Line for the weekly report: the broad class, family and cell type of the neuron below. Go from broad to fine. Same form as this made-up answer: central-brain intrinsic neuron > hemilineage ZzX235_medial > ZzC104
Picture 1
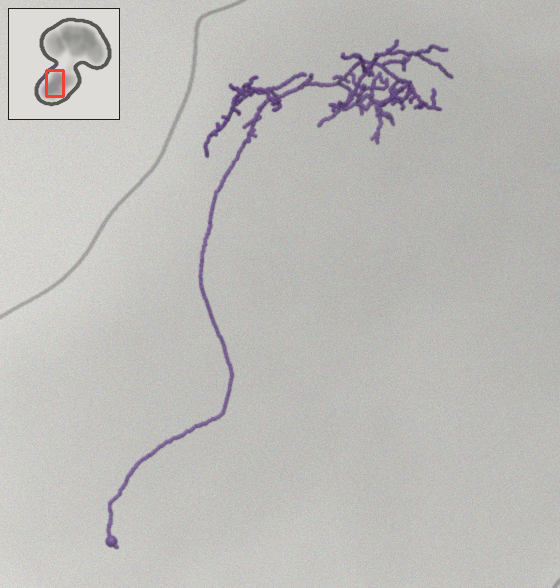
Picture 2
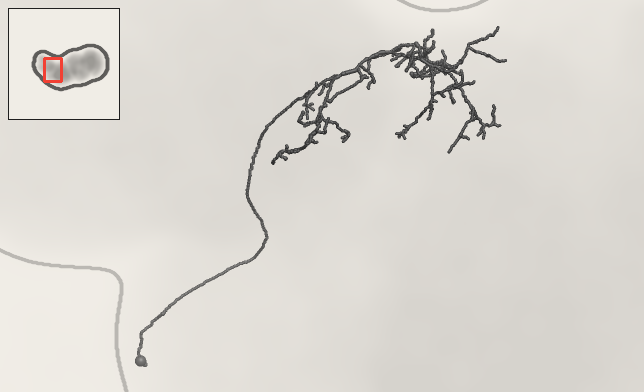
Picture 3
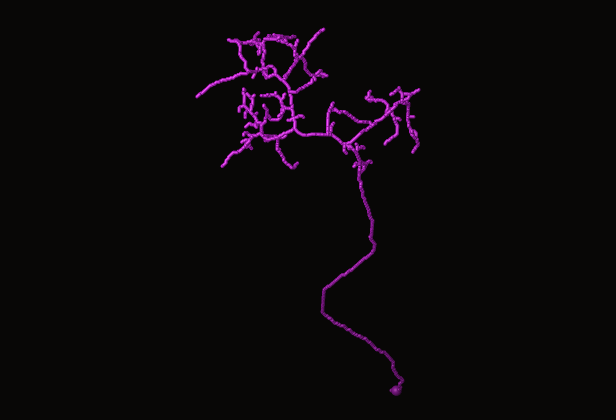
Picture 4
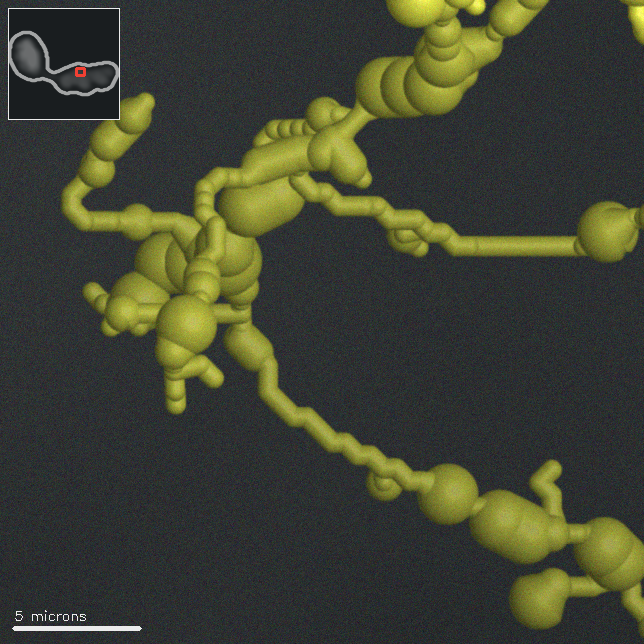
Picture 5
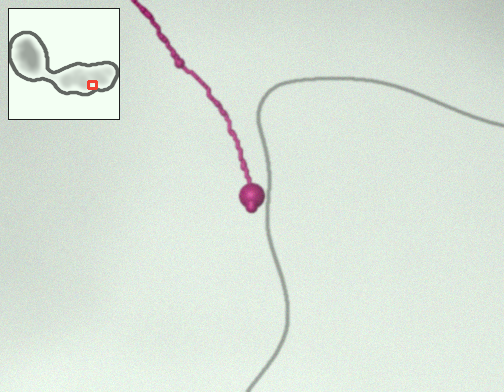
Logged: nerve-cord intrinsic neuron > hemilineage 03B > IN03B074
